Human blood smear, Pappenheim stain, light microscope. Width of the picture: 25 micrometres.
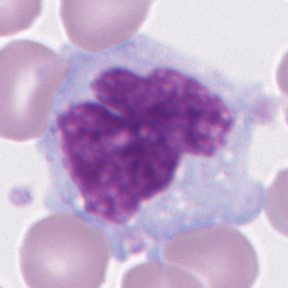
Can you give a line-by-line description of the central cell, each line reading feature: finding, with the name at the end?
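Nucleus: folded, cleft entering from upper left
Cytoplasm: abundant, widest band lower right of nucleus
Colour: pale greyish blue
Vacuoles: several, small, clear, in cytoplasm lower right of nucleus
Name: monocyte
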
